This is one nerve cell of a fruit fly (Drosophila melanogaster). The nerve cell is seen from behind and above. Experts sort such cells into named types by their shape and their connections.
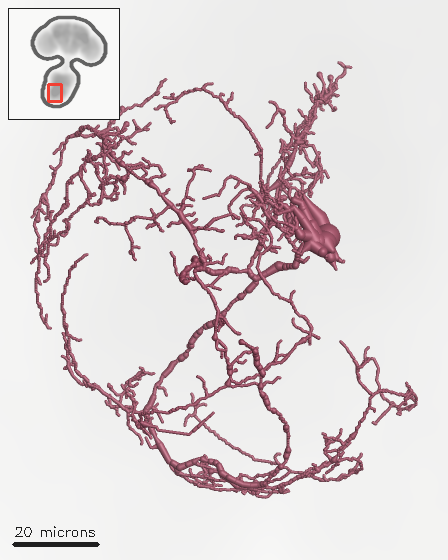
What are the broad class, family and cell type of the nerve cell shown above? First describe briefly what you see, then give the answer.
From top to bottom in the picture it spans about 100 microns. The picture shows more than a hundred branch ends. Its broad class is efferent neuron of the nerve cord. The family is hemilineage 00B. Its cell type is EN00B013.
